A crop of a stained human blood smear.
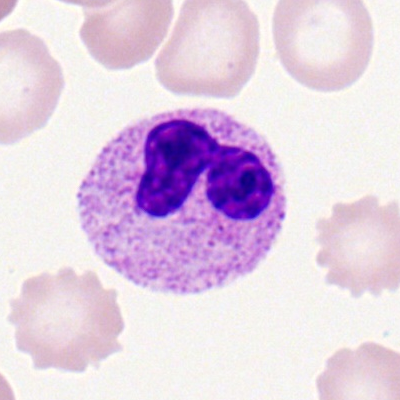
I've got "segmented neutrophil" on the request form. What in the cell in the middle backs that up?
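Consistent with a segmented neutrophil, the chromatin is dark purple and clumped.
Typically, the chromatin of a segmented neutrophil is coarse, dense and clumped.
Also seen are a round cell outline and abundant pale pink-lilac cytoplasm filled with fine lilac-pink granules.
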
